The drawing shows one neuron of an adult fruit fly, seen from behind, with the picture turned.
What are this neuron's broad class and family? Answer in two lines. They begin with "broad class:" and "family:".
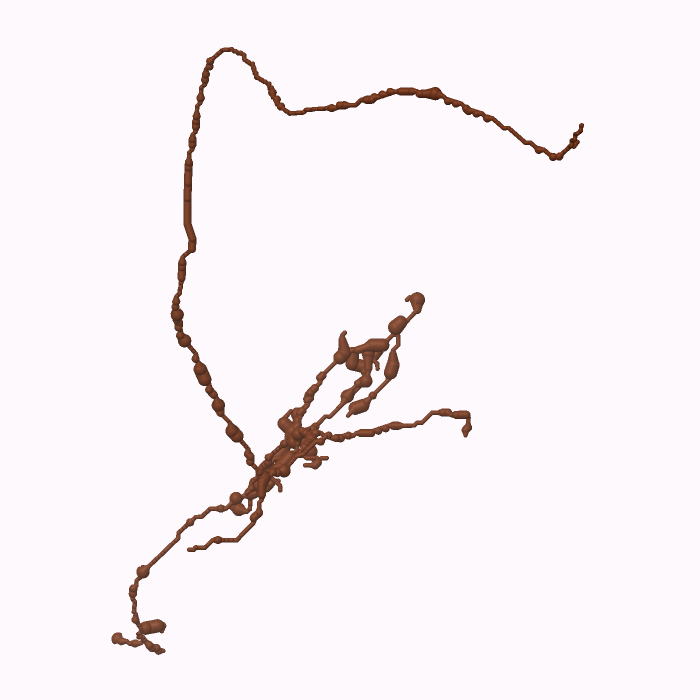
broad class: sensory neuron entering the nerve cord
family: class mechanosensory tactile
